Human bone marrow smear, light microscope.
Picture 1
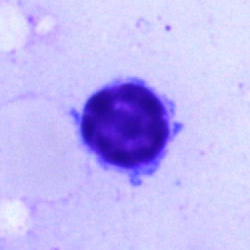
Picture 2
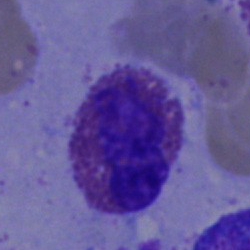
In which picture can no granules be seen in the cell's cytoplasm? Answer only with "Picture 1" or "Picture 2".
Picture 1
